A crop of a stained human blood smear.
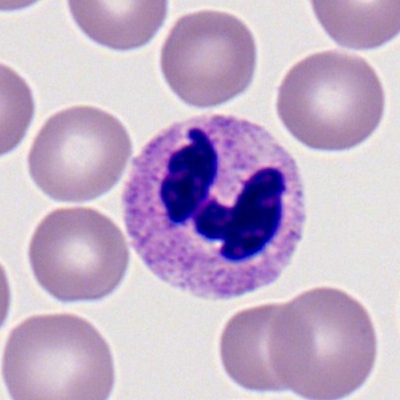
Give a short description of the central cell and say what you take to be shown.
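Nuclear shape comes first: separate lobes joined by narrow strands, with no nucleoli visible. Next, the cytoplasm: filled with fine, evenly scattered lilac granules, and without vacuoles. The cell is a segmented neutrophil.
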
